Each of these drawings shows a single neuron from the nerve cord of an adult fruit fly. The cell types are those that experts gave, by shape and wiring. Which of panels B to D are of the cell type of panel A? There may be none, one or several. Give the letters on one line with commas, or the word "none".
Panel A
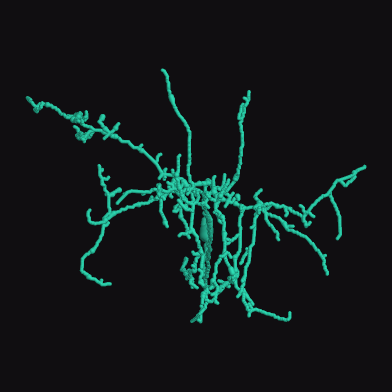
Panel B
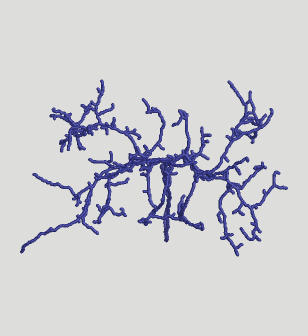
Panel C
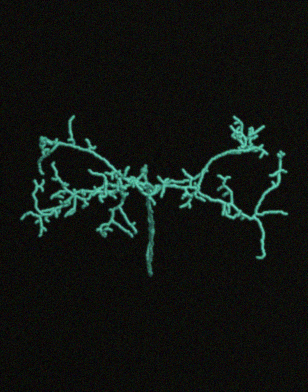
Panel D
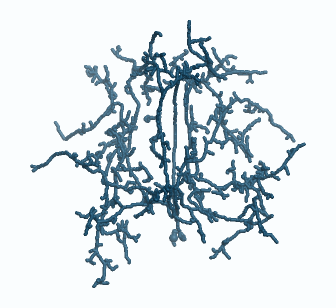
C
